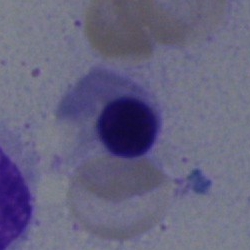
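Erythroblast: the central cell of a stained human bone marrow smear under the light microscope. Its nuclear chromatin is dense and uniformly dark purple, with no nucleoli visible. Most of the cytoplasm lies to the upper left of the nucleus and contains no granules.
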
